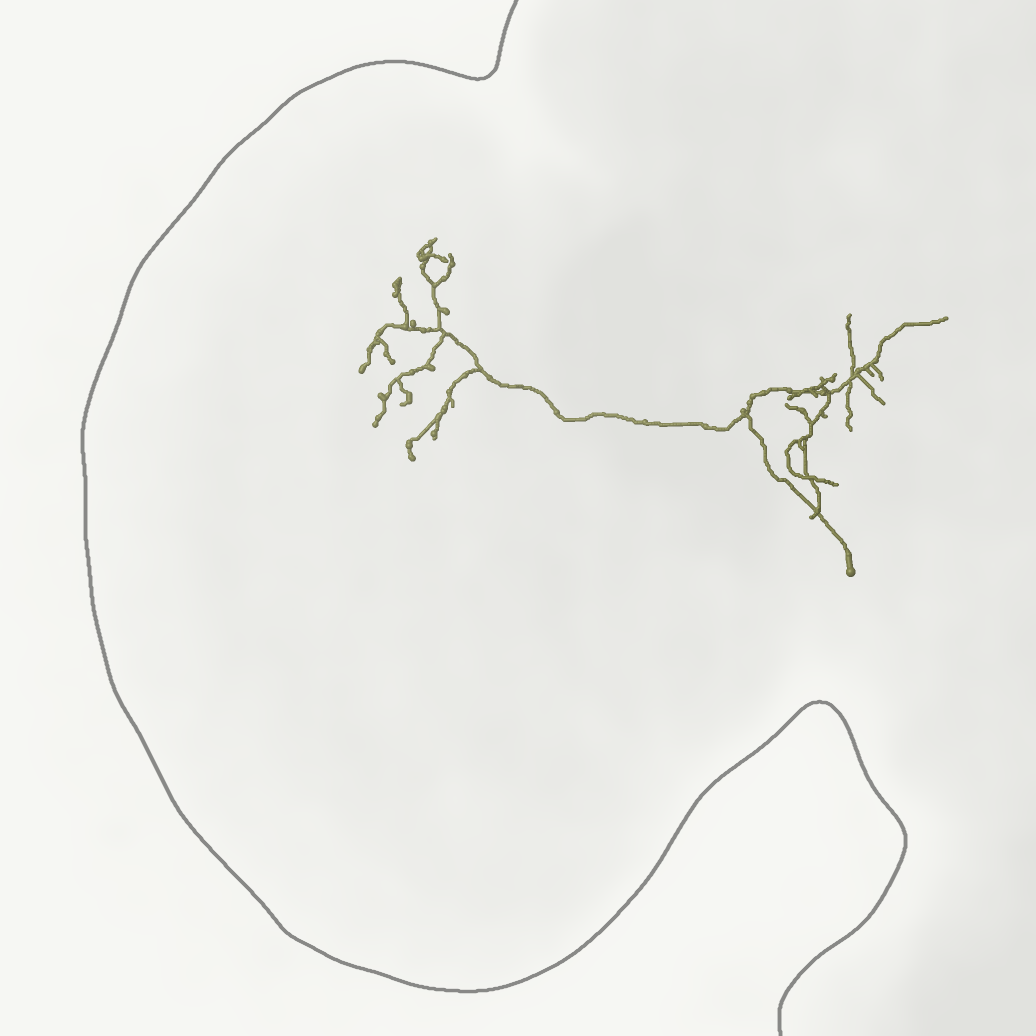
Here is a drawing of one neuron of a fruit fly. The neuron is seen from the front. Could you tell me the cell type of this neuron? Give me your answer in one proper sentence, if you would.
Under the cell type LPT111 falls this neuron.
